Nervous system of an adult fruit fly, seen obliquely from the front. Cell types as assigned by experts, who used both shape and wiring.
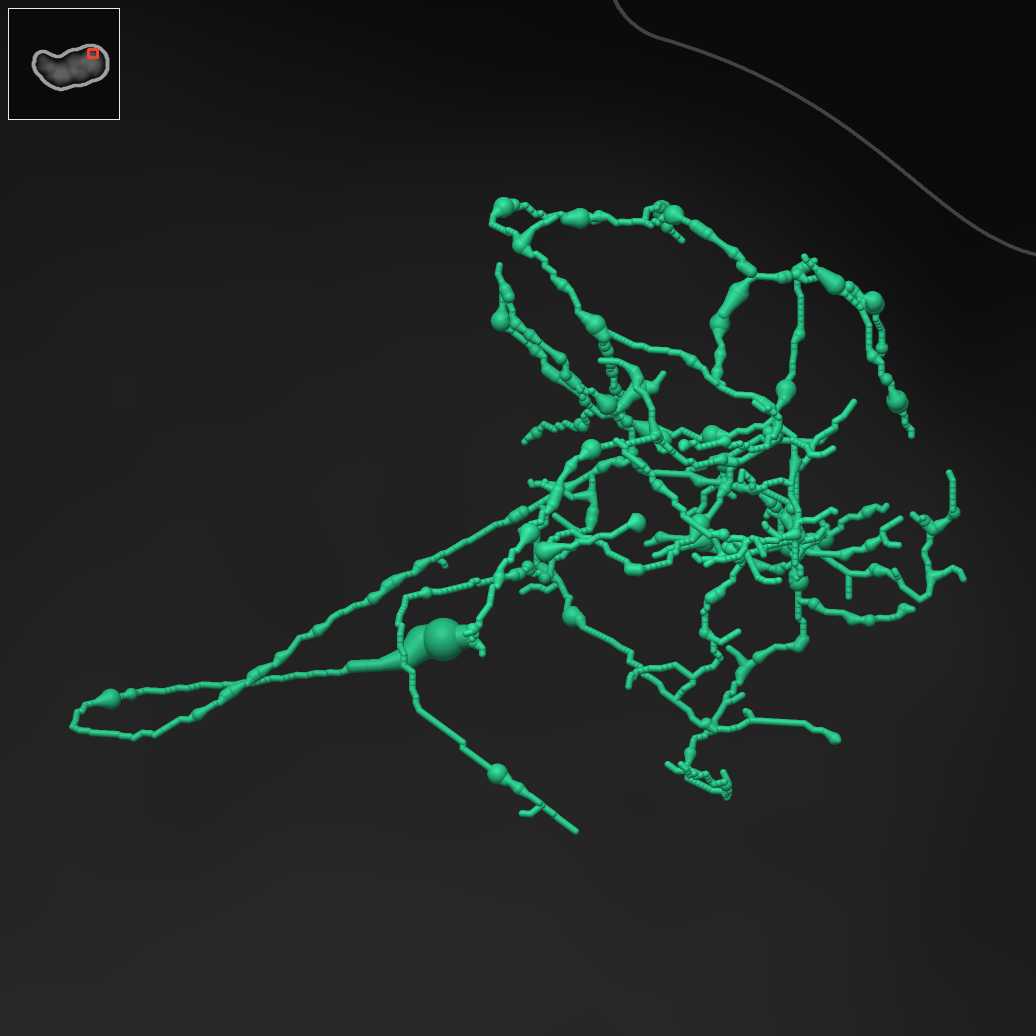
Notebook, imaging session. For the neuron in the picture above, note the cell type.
CB1219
